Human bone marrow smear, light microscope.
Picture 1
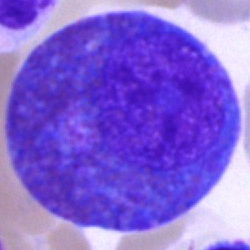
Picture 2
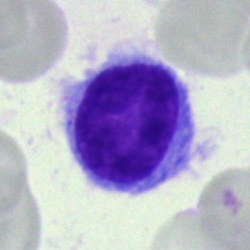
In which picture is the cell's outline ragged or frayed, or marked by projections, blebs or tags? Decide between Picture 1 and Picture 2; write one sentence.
The cell whose outline is rough is the one in picture 2.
